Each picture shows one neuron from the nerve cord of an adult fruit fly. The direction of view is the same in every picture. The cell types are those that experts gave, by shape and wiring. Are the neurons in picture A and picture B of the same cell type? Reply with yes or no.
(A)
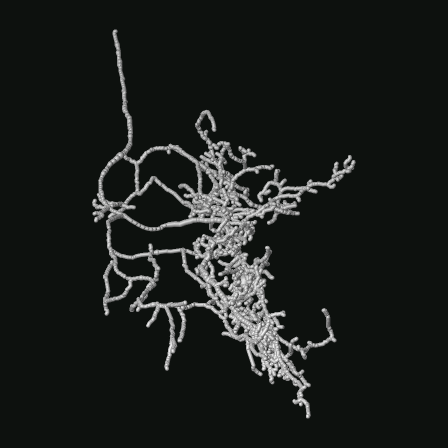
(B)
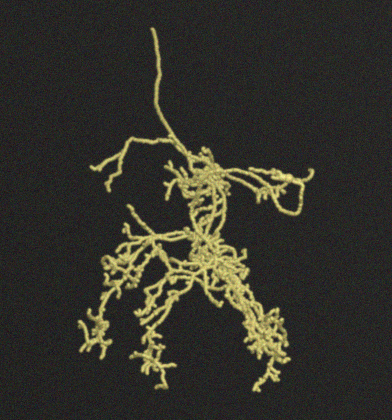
no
